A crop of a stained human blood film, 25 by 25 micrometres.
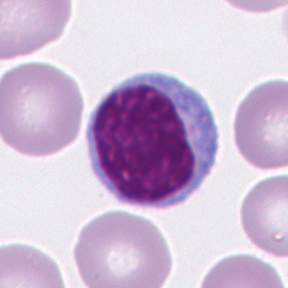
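Typical lymphocyte, at the centre of a stained peripheral blood smear. Look first at the nucleus: a single round-to-oval mass with no lobes, sitting off-centre toward the left of the cell. Now follow the pale blue cytoplasm, which forms a rim that is widest on the right side. The cell is about 12 micrometres across, and the nucleus about 10 by 8 micrometres.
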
